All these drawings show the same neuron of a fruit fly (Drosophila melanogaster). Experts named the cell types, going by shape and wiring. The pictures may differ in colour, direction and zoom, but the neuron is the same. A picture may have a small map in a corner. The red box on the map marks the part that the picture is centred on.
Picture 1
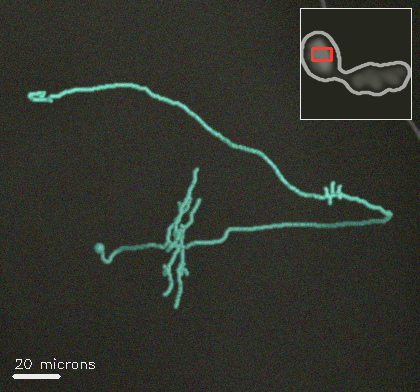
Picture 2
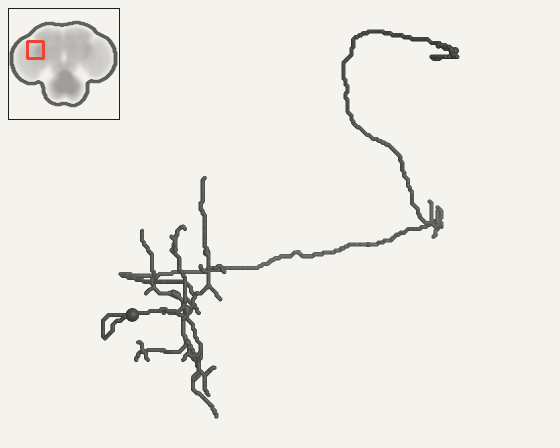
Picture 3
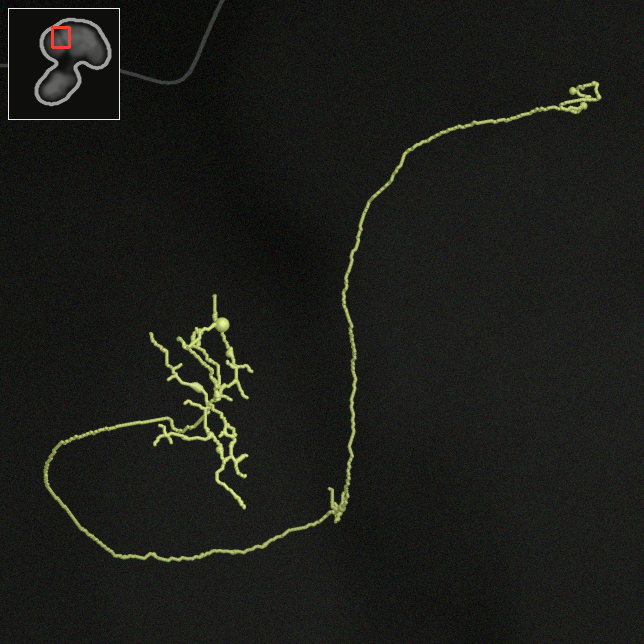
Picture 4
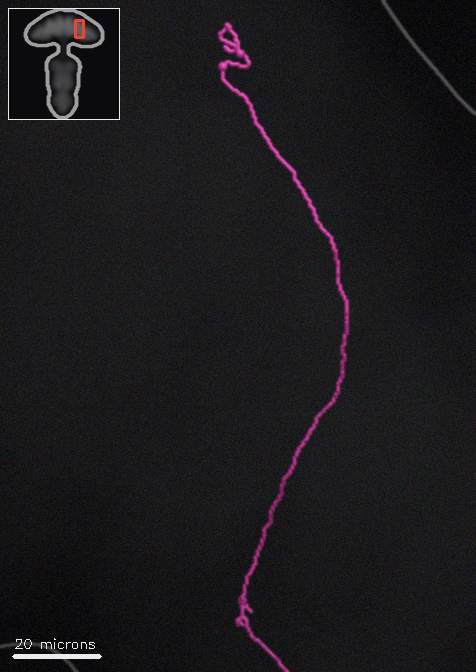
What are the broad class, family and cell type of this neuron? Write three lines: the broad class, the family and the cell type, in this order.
visual projection neuron
MeTu
MeTu4e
